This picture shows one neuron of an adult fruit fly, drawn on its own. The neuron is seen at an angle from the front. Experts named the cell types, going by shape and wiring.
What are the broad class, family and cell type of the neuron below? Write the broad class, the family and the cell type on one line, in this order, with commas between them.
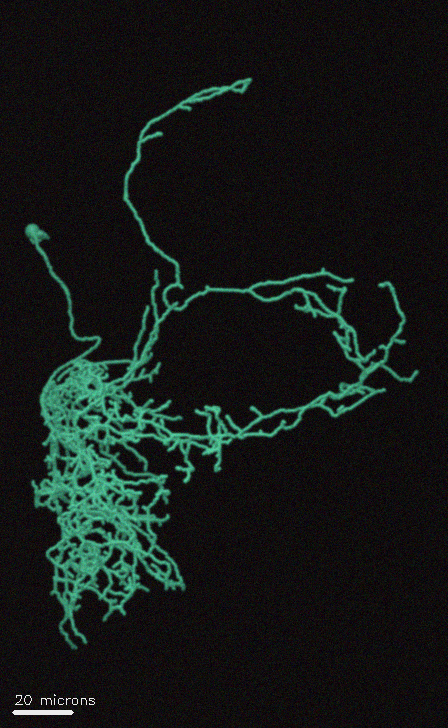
central-brain intrinsic neuron, hemilineage VLPl2_medial, AVLP417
